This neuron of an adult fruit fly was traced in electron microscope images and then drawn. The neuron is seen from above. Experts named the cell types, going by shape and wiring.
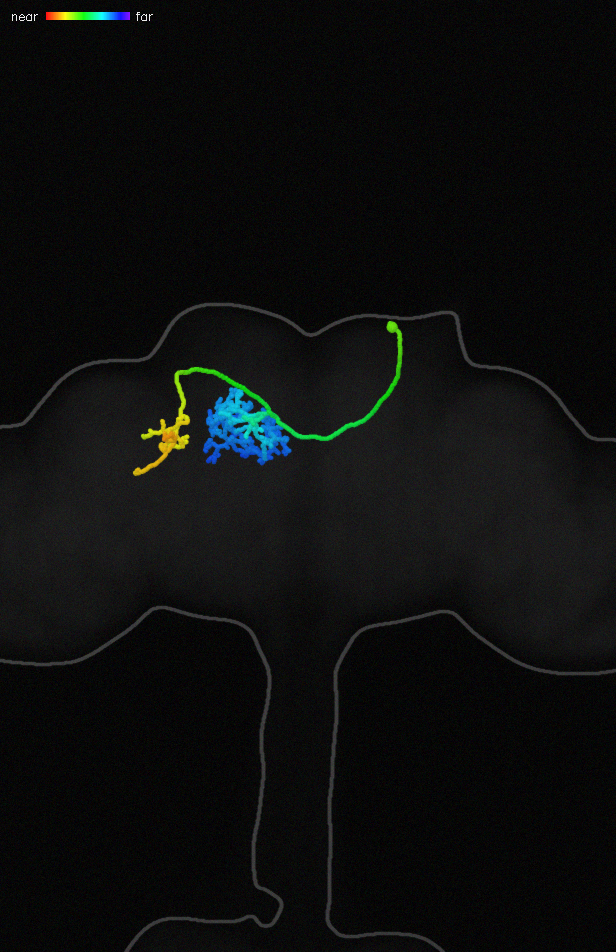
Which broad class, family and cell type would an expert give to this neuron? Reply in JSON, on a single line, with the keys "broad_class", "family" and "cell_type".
{"broad_class": "central-brain intrinsic neuron", "family": "hemilineage CREa1_ventral", "cell_type": "mAL_m10"}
